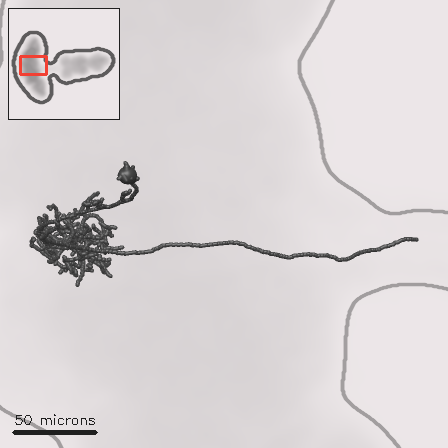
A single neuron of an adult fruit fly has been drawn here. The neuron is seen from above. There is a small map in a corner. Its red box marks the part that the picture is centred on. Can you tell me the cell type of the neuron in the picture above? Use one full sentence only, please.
Under the cell type DMS falls this neuron.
